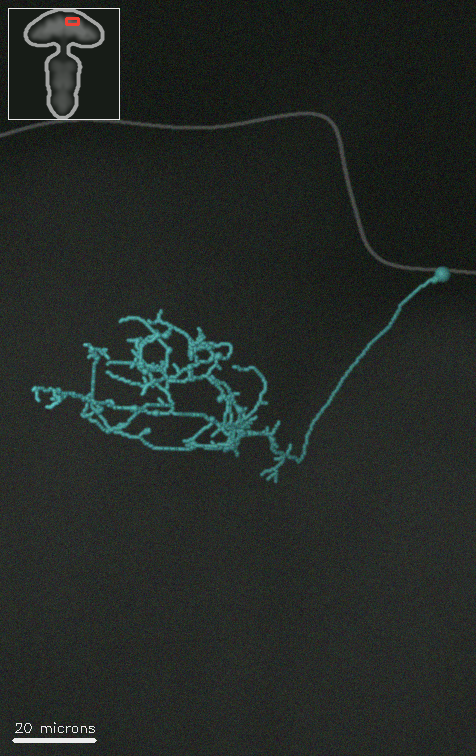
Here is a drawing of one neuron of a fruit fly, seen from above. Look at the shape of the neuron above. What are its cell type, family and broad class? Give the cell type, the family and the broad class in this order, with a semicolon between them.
LAL071; hemilineage LALa1_anterior; central-brain intrinsic neuron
